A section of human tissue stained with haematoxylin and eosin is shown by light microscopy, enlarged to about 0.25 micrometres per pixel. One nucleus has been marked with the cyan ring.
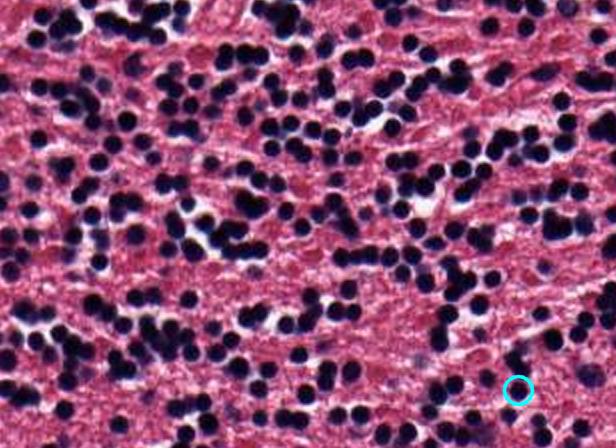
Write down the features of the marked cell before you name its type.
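The nucleus is round and very dark, almost black, and evenly stained, with no internal detail visible. The nucleus is about the same size as the other dark round nuclei around it, and clearly smaller and darker than the larger, paler purple nucleus up and to its right. Almost no cytoplasm can be seen; the nucleus is edged by a thin pale rim instead of a visible pink cell body. It lies in a pink, finely grainy background among loosely scattered nuclei like itself, not pressed into one of the tight clumps seen elsewhere in the field. It is a cerebellar granule cell.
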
